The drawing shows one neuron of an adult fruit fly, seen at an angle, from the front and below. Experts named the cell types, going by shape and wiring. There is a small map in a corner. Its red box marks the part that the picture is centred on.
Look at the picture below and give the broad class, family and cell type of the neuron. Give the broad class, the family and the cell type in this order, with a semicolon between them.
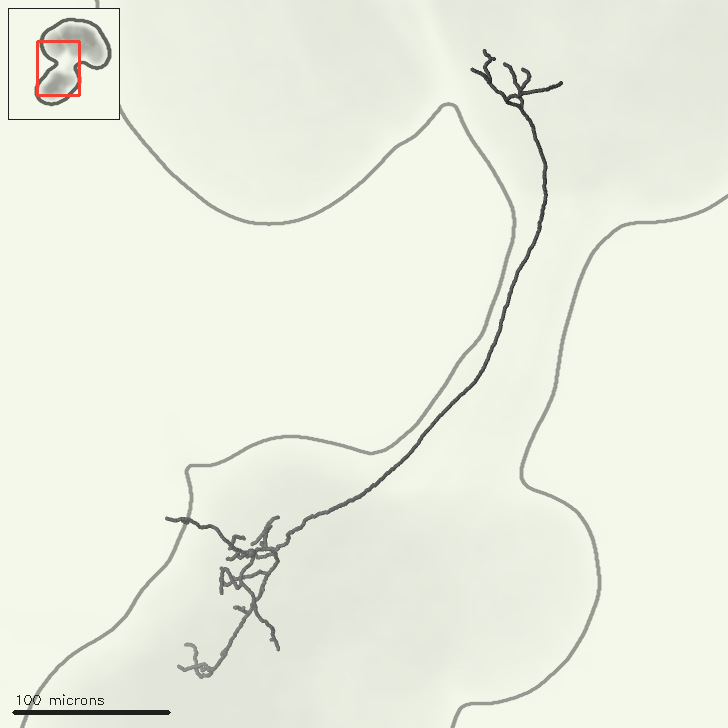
sensory neuron ascending to the brain; class mechanosensory proprioceptive; SApp04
